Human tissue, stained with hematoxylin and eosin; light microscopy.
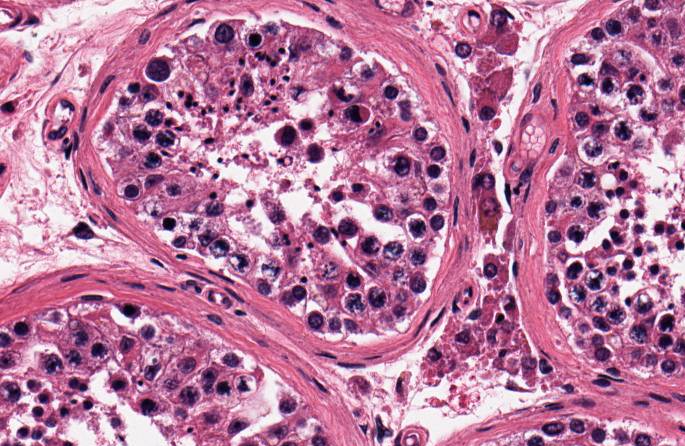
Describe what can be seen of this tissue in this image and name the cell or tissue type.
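See how each tubule has a thick band of pink, layered fibrous tissue around it, with flattened, elongated dark nuclei running round the circumference. Inside, lots of cells have large round nuclei with coarse, clumped dark chromatin and a rim of pale to pink cytoplasm. Between the upper central and right-hand tubules sit clusters of polygonal cells with pink granular cytoplasm and round nuclei. This is testis.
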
